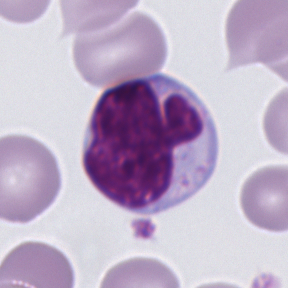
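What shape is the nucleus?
A deep notch at its upper right gives it a folded look.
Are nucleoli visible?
No, none can be seen in the nucleus.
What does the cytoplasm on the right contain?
A few fine purplish granules.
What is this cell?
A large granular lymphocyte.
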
